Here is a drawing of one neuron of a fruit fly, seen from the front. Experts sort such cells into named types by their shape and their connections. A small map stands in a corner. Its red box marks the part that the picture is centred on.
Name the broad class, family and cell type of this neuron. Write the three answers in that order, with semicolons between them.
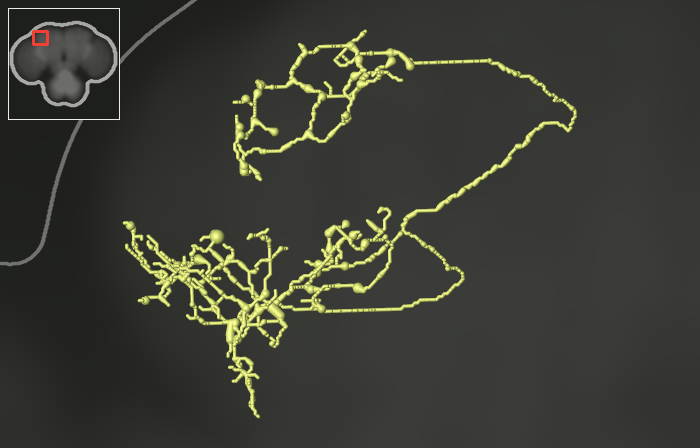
central-brain intrinsic neuron; hemilineage SLPp&v1_posterior; LHPV4b2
